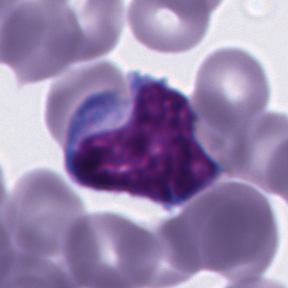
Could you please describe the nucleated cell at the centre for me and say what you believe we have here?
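Most of the cell is taken up by the nucleus, whose chromatin is dark purple and coarsely clumped. The widest area of cytoplasm lies at the upper left of the cell. Fine ragged projections stick out from the top edge. The cell is a typical lymphocyte.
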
